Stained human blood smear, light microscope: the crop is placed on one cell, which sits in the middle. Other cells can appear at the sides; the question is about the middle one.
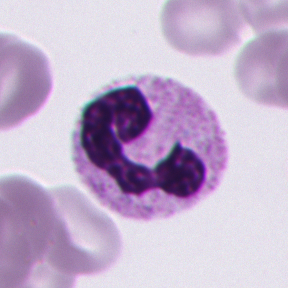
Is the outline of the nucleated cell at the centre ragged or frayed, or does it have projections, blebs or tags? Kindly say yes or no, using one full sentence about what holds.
No, what this cell has is a smooth outline, not a rough one.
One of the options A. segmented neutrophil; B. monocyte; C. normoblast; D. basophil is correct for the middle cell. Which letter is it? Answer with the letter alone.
A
